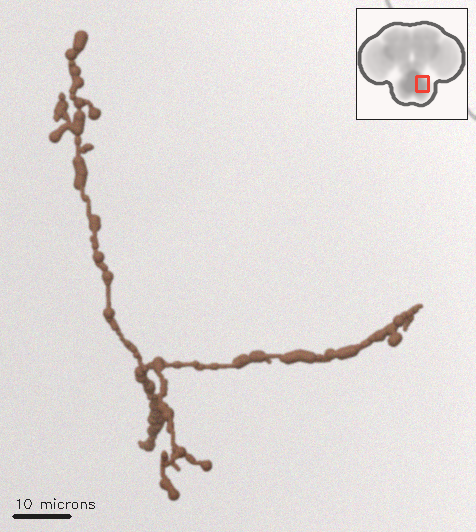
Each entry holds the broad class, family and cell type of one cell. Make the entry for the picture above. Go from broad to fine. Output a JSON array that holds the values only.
["sensory neuron entering the nerve cord", "class mechanosensory proprioceptive", "SNpp50"]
